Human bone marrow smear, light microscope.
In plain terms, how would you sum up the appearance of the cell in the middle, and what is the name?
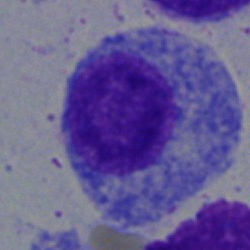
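Off-centre, toward the upper left of the cell, sits the nucleus. Cytoplasm is abundant and forms a wide band on the right and lower side of the nucleus. It stains blue and shows a coarse, mottled pattern of darker blue patches. The cell is a myelocyte.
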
